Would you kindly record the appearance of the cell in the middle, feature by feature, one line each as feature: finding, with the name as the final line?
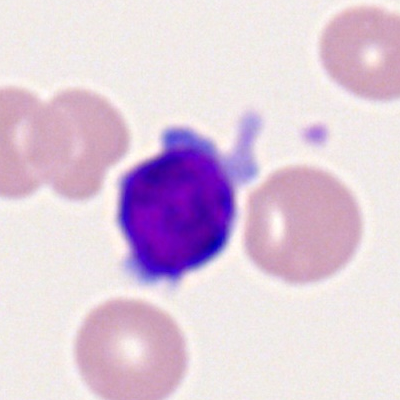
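Nuclear extent: nearly the whole cell, it seems
Nucleolus: none that I can make out
Projection: pale blue cytoplasm reaching out from the upper right edge
Granules: none visible in the cytoplasm
Conclusion: lymphocyte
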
